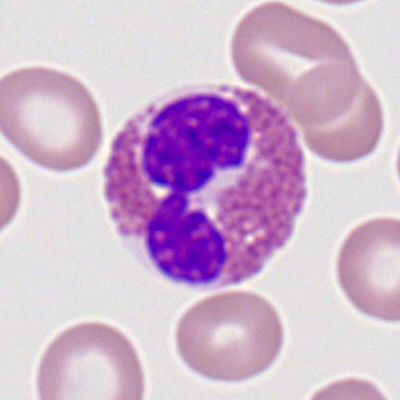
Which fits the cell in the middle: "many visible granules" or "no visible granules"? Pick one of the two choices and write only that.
Many visible granules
